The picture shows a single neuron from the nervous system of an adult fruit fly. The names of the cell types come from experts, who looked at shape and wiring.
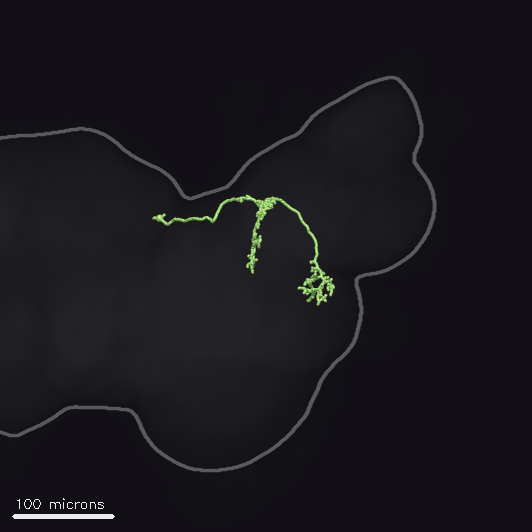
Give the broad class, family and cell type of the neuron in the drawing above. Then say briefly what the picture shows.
It is a nerve-cord intrinsic neuron. The family is hemilineage 19B. It is of cell type IN19B054. By the scale bar it is about 180 microns wide in this view. In this view it is wider than it is tall.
